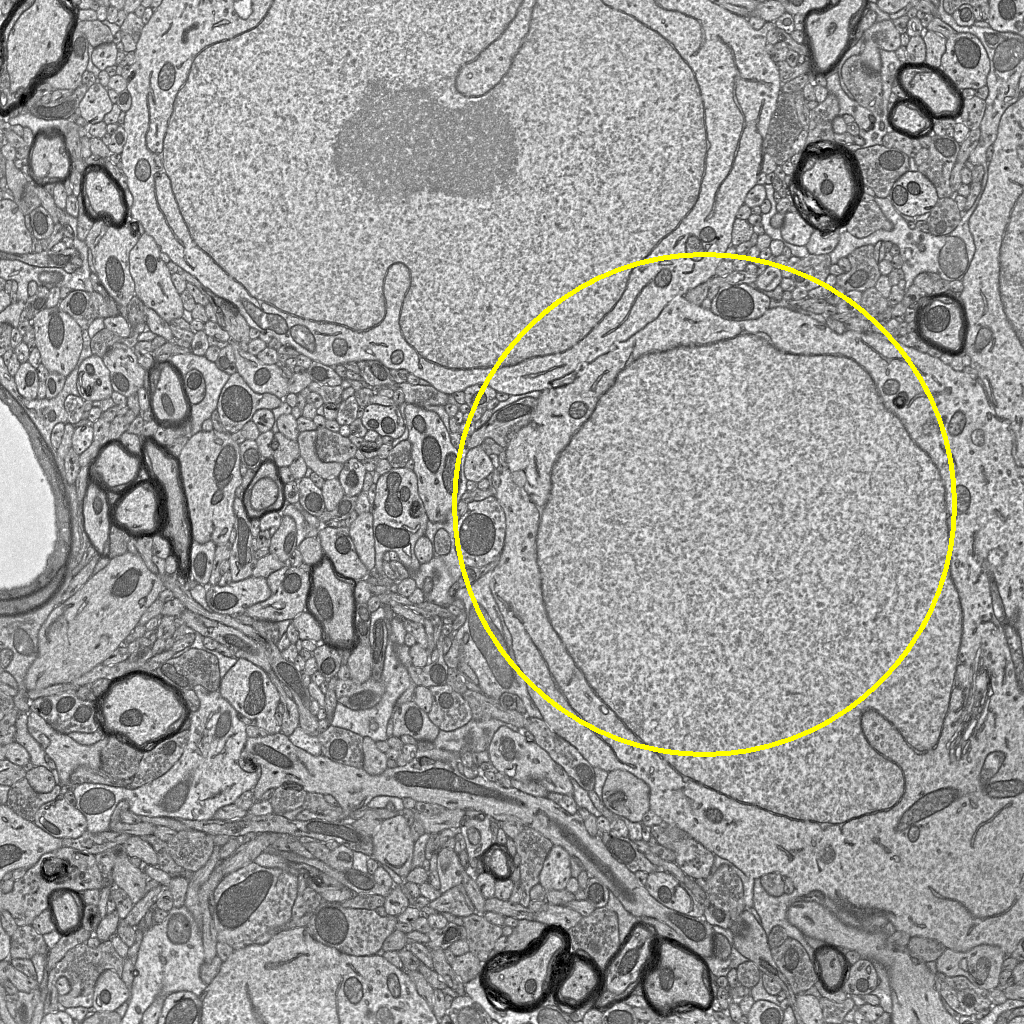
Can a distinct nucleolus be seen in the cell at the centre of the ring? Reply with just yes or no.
No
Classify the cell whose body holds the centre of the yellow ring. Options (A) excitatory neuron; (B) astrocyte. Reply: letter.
A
